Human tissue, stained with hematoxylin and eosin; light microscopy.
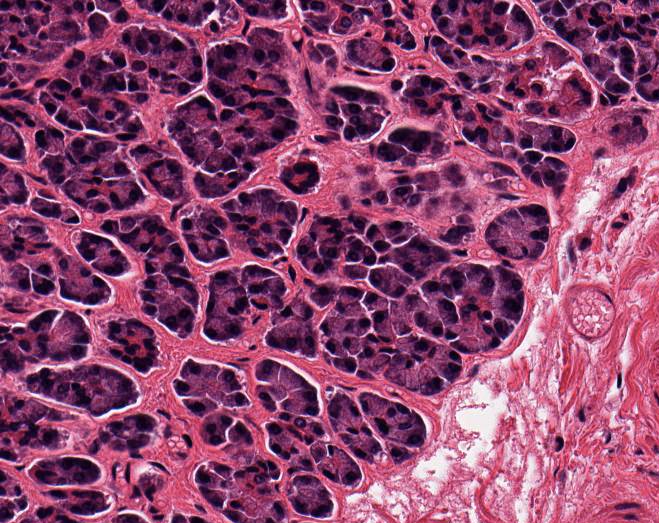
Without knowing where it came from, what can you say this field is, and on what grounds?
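Exocrine pancreas is the main tissue here. First point: closely packed rounded acini fill the left and centre, divided by thin strands of pink connective tissue.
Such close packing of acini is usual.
Second: the acinar cell cytoplasm is deeply purple and granular.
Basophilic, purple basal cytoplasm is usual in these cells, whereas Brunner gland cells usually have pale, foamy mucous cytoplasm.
Third: the nuclei are dark and round, toward each acinus's outer edge.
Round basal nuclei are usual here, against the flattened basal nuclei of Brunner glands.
Last, no acinus shows an obvious open central lumen.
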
